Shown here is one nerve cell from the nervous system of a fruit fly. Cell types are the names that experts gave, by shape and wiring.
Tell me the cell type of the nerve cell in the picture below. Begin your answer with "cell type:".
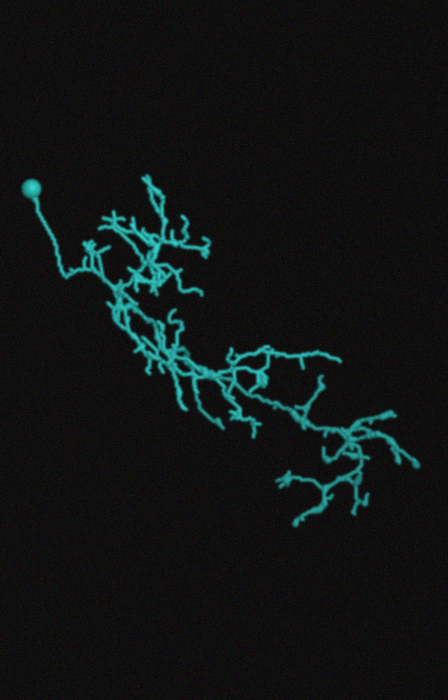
cell type: CB2783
